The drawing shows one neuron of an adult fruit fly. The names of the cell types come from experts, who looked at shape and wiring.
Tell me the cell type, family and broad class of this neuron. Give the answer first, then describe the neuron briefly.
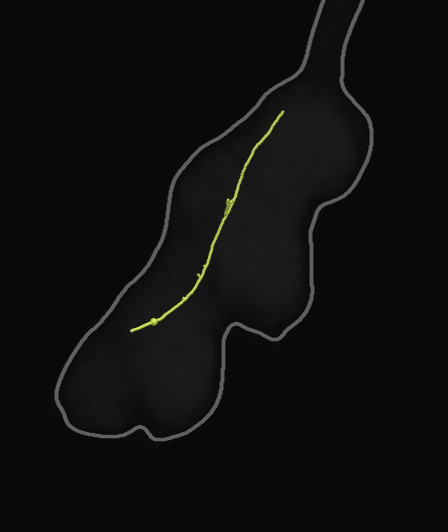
It is of cell type SApp01. The name of its family is class mechanosensory proprioceptive. It is a sensory neuron ascending to the brain. As drawn here it is taller than it is wide.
